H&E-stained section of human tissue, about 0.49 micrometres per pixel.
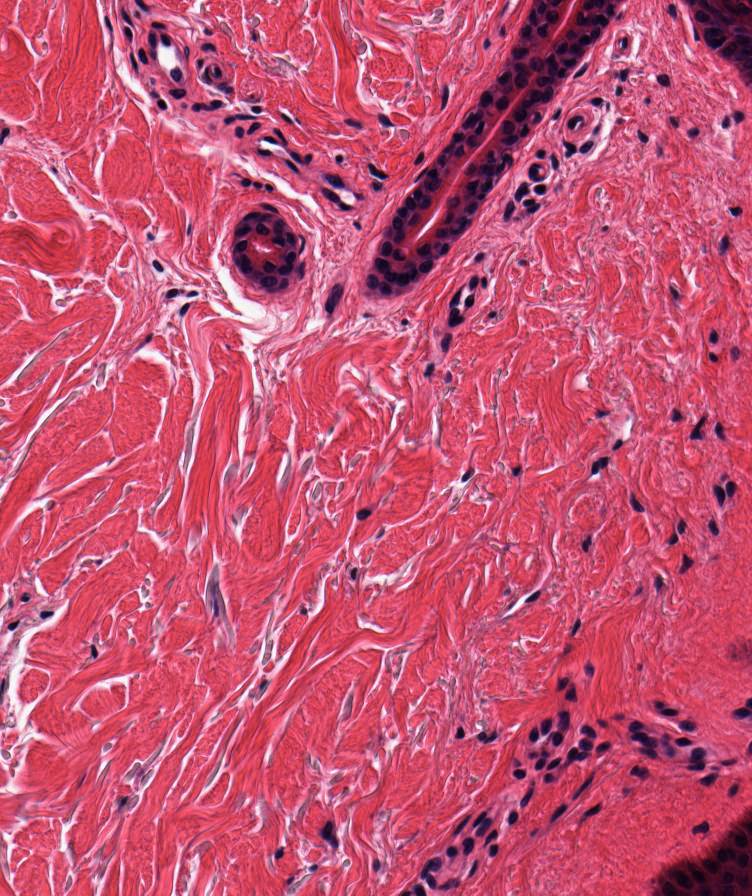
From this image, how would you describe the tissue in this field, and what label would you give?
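Most of the field is dense, deeply eosinophilic collagen in thick, wavy bundles that interlace in varied directions, not in parallel. Between them lie only sparse, small, dark spindle-shaped fibroblast nuclei. Upper centre-left, notice a small round profile: a ring of dark nuclei around a pink centre. This is skin of the lower leg.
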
